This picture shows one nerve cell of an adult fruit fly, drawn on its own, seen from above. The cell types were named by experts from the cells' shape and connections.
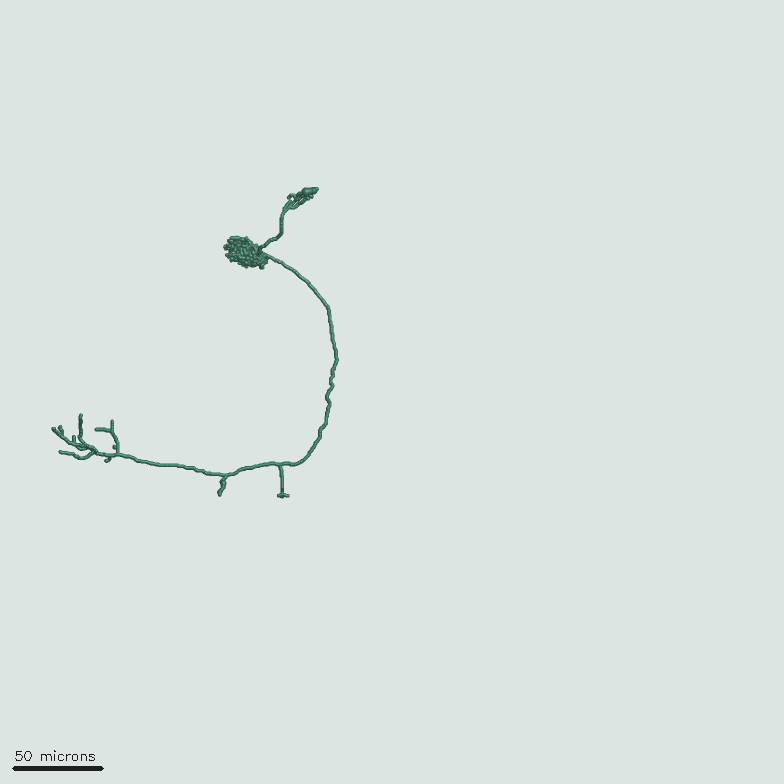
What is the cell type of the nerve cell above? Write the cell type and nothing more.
DL2v_adPN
